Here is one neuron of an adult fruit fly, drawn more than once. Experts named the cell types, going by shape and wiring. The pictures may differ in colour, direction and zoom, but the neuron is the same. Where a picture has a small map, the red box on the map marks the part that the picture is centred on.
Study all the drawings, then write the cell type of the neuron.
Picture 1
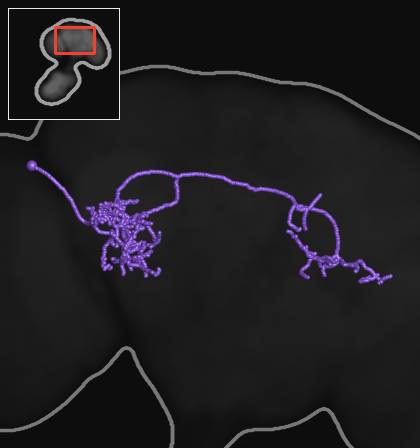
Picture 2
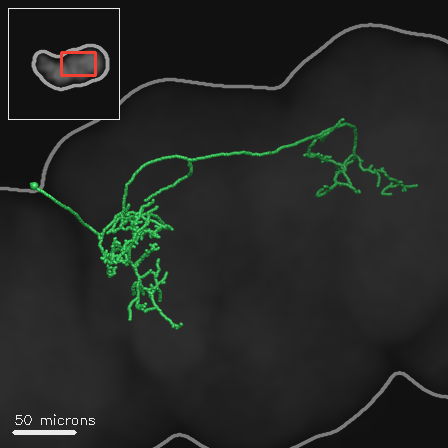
PLP150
